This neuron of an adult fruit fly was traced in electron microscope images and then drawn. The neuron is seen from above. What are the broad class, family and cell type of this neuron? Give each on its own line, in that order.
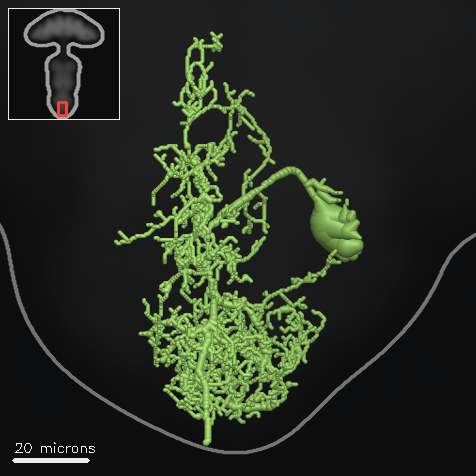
motor neuron of the nerve cord
MNad
MNad22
